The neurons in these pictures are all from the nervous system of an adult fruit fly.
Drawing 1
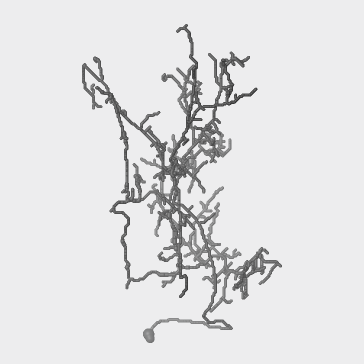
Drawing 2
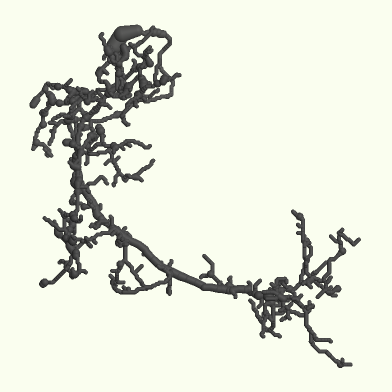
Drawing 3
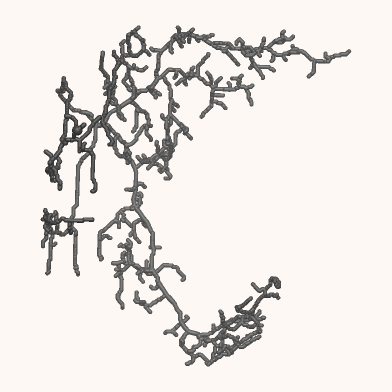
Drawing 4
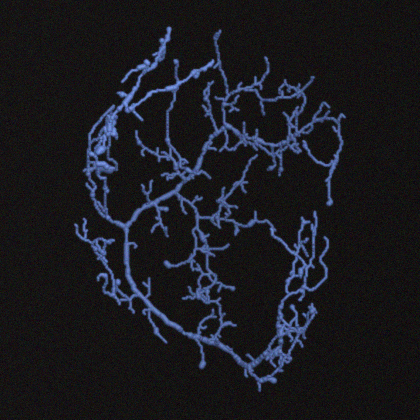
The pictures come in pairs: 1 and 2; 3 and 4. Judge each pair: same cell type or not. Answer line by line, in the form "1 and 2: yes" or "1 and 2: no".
1 and 2: no
3 and 4: yes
